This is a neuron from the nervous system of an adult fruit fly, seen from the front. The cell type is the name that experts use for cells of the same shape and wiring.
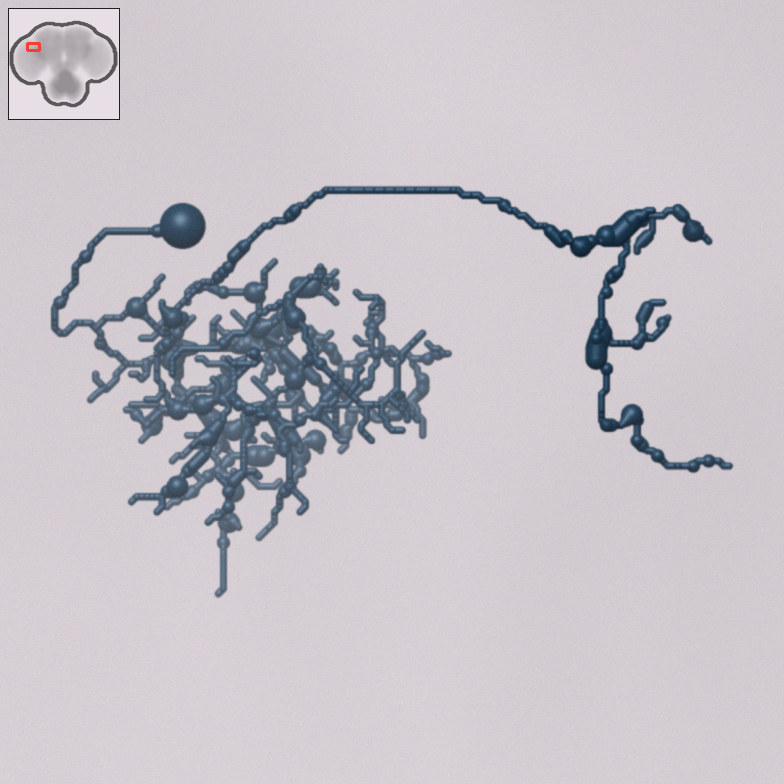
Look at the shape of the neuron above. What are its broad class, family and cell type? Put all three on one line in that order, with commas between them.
optic-lobe intrinsic neuron, Tlp, Tlp12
